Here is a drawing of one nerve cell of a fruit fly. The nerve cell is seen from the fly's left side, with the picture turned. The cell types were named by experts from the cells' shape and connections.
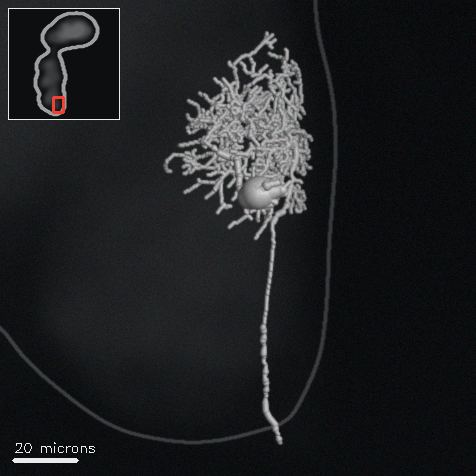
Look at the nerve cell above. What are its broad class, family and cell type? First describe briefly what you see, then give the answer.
The cell body can be seen in the middle of the picture. By the scale bar it is about 130 microns tall in this view. Dozens of branch ends can be seen. This is a motor neuron of the nerve cord. Its family is MNad. Its cell type is MNad06.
